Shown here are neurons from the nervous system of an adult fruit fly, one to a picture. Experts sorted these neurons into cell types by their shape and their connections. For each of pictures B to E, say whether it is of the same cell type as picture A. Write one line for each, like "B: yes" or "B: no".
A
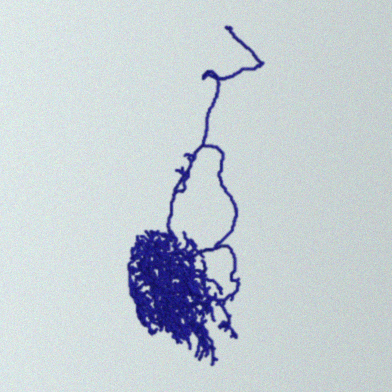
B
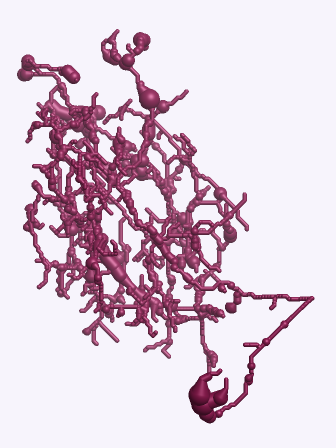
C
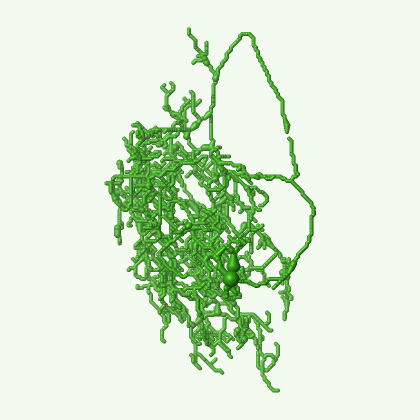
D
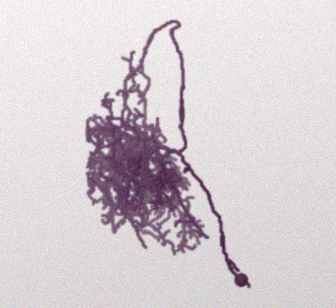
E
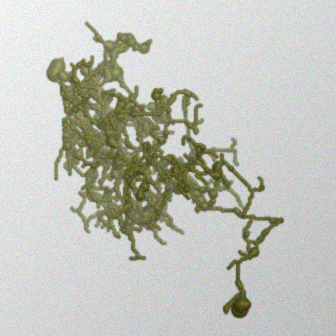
B: no
C: yes
D: yes
E: no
